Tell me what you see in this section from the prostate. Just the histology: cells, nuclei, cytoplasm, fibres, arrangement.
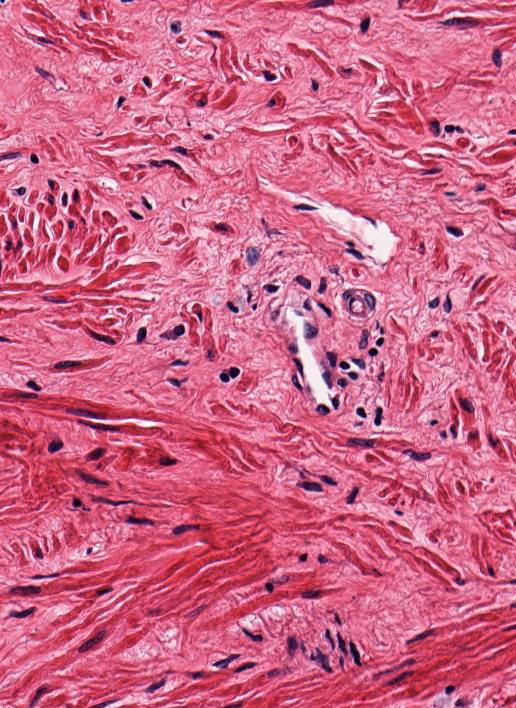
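Interlacing bundles of smooth muscle, cut in different planes, make up the field. Where the muscle cells are cut lengthwise, their nuclei are elongated with blunt ends. Their cytoplasm is densely and brightly eosinophilic. Centrally, looser, paler pink fibrillar stroma with scattered small nuclei separates the bundles.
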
